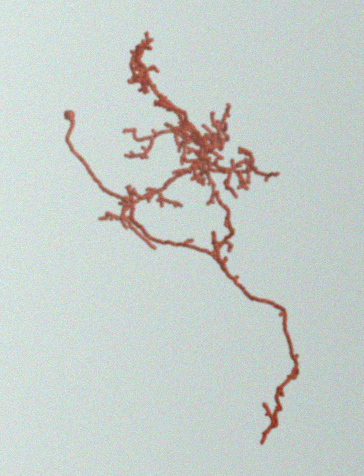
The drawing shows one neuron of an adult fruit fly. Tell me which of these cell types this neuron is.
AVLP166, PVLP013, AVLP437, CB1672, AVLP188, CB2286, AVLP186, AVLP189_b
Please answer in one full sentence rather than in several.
Within the cell type AVLP189_b sits this neuron.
